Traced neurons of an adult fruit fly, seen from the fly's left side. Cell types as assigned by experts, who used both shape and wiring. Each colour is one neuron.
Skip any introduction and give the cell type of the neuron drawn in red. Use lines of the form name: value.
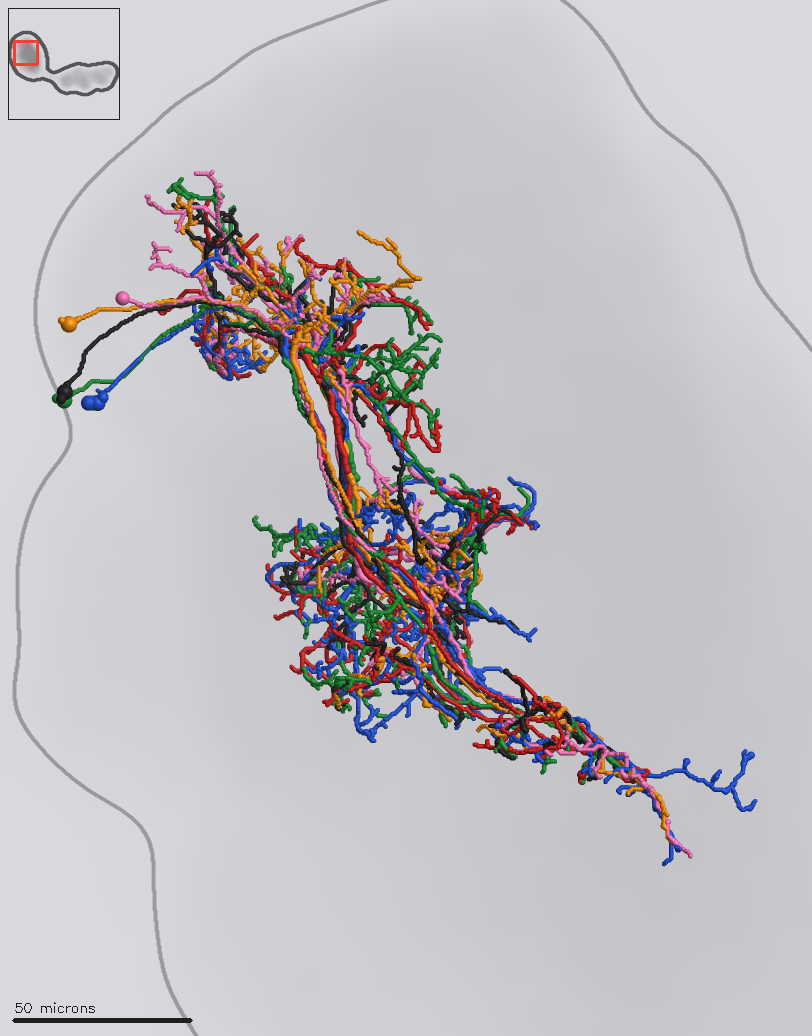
cell type: LAL029_d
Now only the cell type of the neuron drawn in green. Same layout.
cell type: LAL029_b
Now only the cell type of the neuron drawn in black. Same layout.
cell type: LAL029_a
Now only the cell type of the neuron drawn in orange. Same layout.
cell type: LAL028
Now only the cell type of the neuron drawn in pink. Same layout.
cell type: LAL029_c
